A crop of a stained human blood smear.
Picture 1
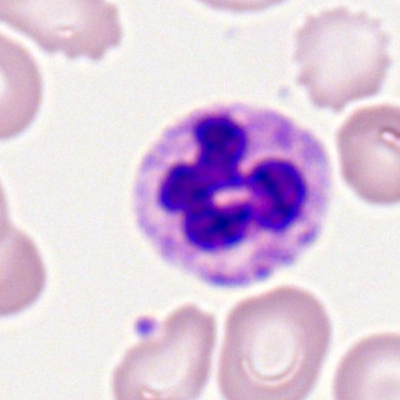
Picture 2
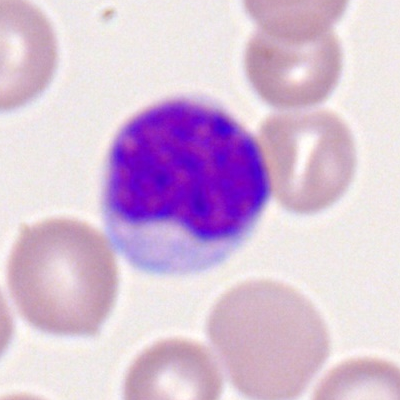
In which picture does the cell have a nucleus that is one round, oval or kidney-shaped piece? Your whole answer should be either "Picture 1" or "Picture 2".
Picture 2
